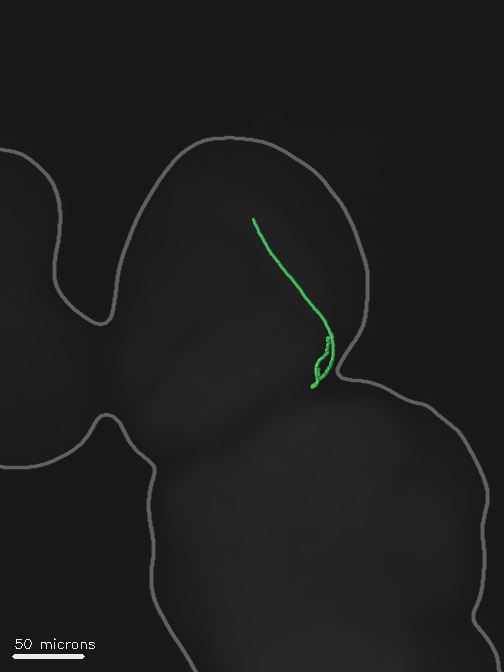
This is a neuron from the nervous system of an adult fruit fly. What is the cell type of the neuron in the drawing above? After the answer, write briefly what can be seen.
Its cell type is HBeyelet. Its broad class is photoreceptor or other optic-lobe sensory neuron. No cell body is drawn. From top to bottom in the picture it spans about 120 microns.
